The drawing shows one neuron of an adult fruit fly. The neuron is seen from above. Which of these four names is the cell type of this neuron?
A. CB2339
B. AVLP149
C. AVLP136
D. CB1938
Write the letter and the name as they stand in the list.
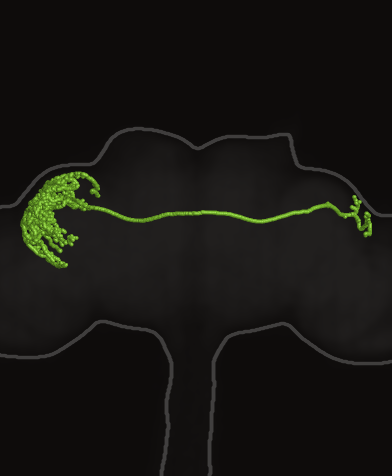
D. CB1938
